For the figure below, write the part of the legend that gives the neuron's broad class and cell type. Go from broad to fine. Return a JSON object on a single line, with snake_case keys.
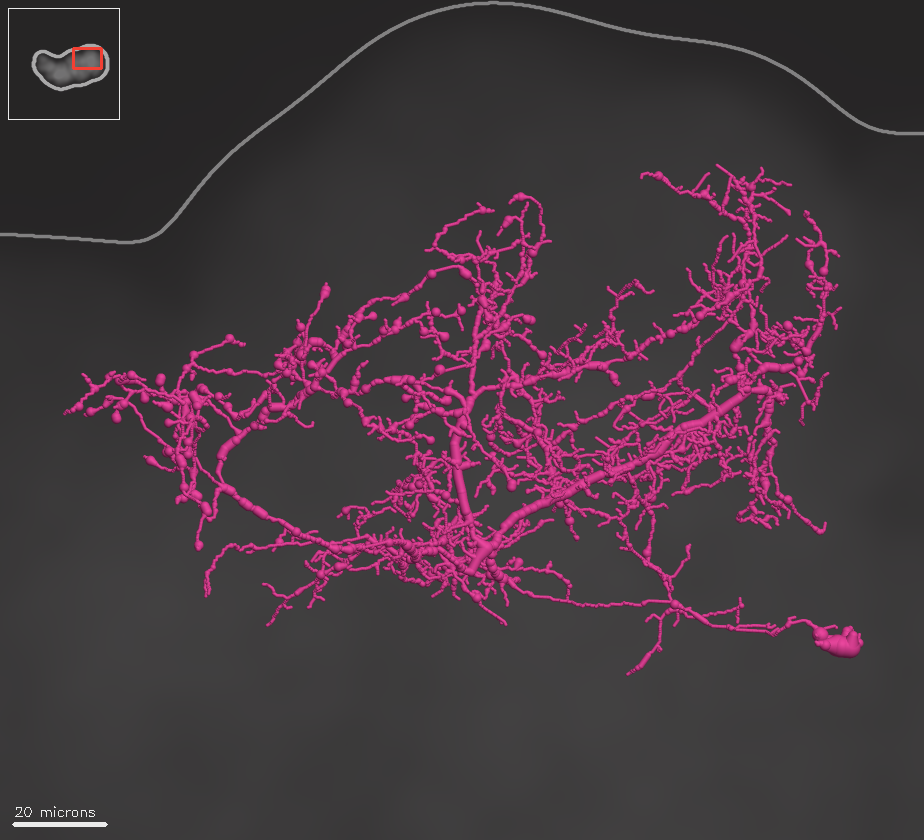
{"broad_class": "central-brain intrinsic neuron", "cell_type": "SMP159"}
